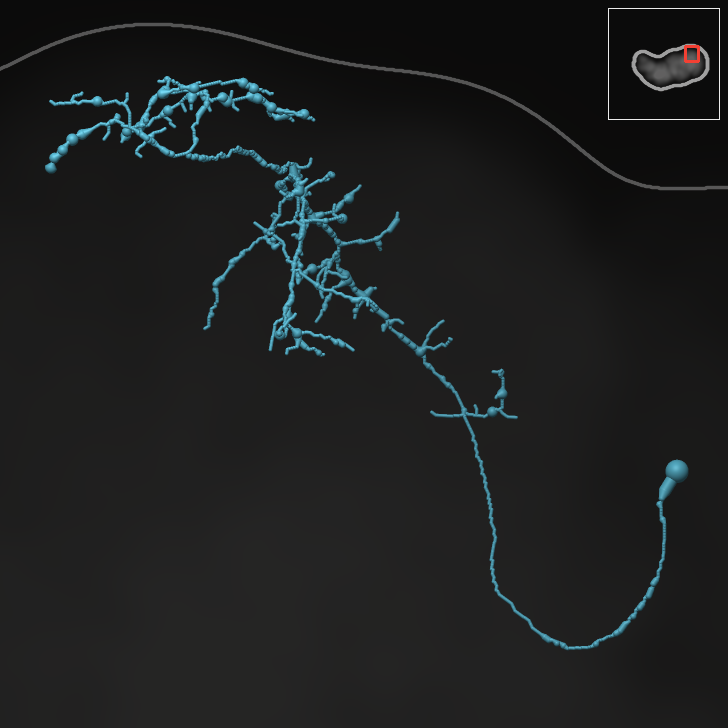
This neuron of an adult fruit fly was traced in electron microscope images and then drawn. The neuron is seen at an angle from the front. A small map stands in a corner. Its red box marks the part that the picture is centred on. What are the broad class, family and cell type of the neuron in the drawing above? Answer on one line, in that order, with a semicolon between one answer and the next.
central-brain intrinsic neuron; hemilineage LHa3; CB1333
